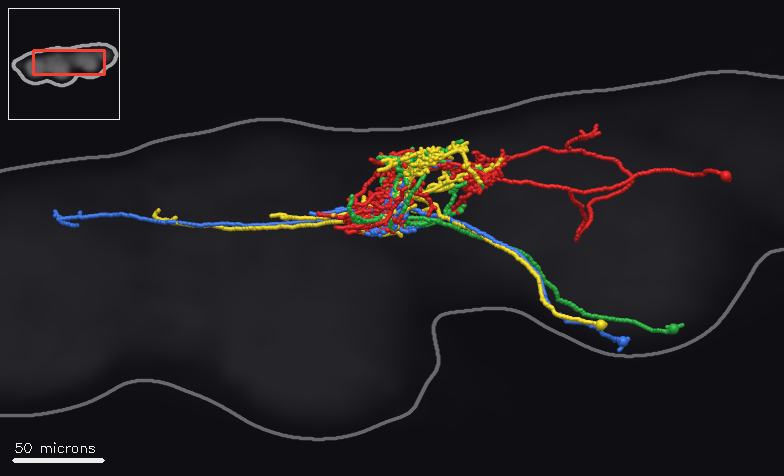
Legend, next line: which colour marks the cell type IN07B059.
blue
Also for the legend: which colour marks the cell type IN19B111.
red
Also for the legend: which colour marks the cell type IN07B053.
green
